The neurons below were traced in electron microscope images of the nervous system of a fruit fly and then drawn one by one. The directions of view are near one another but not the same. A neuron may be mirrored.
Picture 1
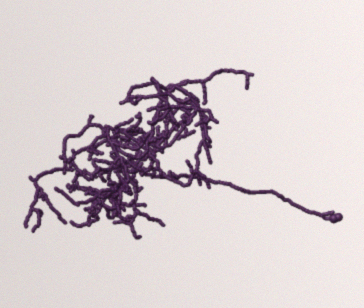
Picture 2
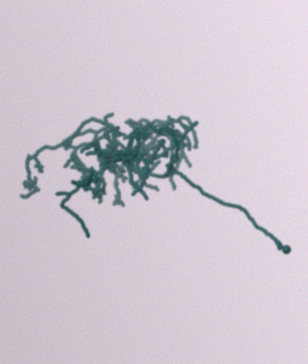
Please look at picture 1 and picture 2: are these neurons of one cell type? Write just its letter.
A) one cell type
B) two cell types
A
